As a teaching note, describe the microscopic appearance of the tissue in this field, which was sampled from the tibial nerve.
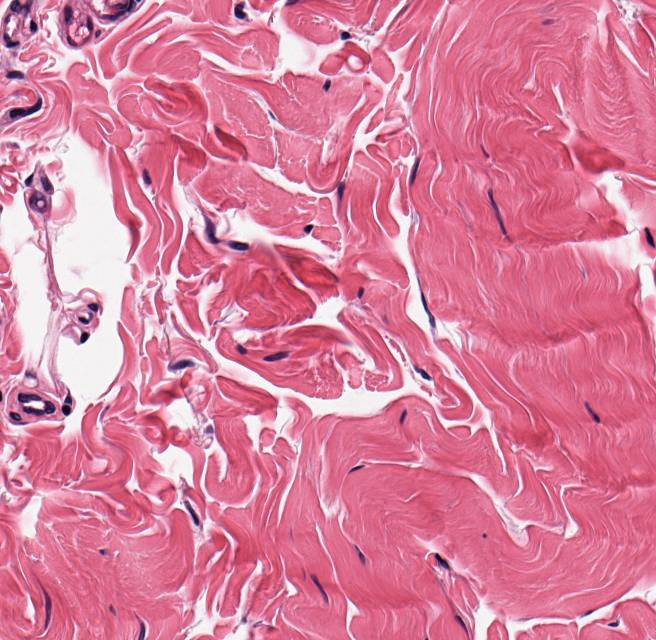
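Bundles differ in how their fibres run, some cut lengthwise, others obliquely or across. Small thin-walled vessels with dark nuclei lie in a pale, loose space at the left edge. Neither epithelium nor fat cells appear anywhere.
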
